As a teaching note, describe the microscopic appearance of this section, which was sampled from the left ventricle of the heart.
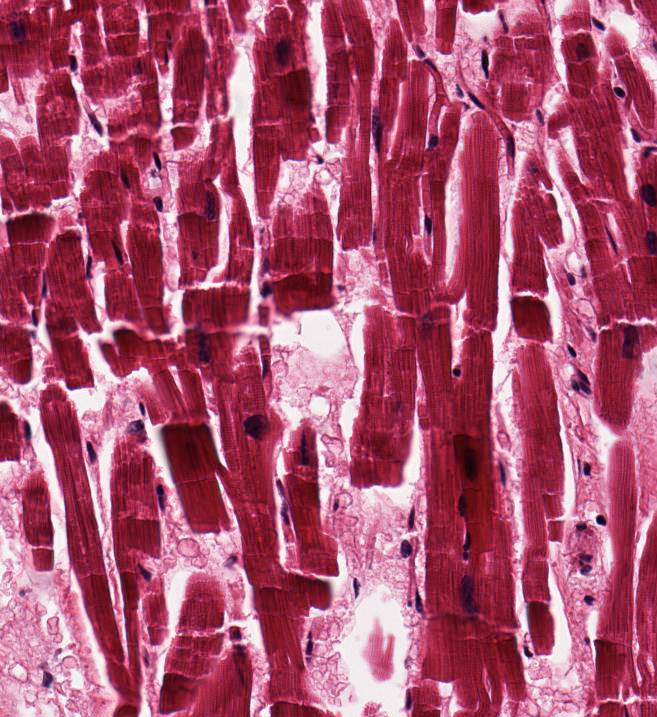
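Most of the field is muscle fibres, mainly running top to bottom, and you can make out fine transverse cross-striations along them. Their nuclei are oval and sit centrally in the fibres, and between the fibres there are small dark, elongated nuclei scattered about.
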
